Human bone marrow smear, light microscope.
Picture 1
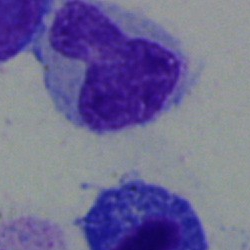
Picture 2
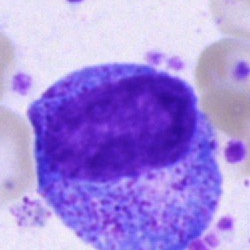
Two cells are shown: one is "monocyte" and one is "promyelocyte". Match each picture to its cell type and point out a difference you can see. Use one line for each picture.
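Picture 1 is a monocyte. The cytoplasm shows no distinct granules.
Picture 2 is a promyelocyte. Purple granules are most plentiful in the cytoplasm below the nucleus.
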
